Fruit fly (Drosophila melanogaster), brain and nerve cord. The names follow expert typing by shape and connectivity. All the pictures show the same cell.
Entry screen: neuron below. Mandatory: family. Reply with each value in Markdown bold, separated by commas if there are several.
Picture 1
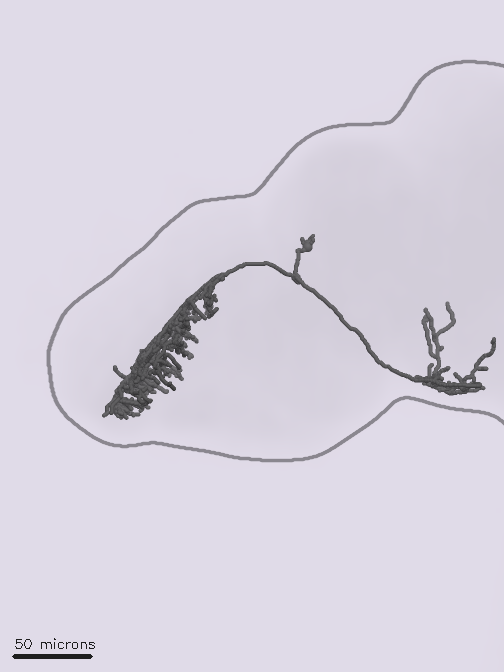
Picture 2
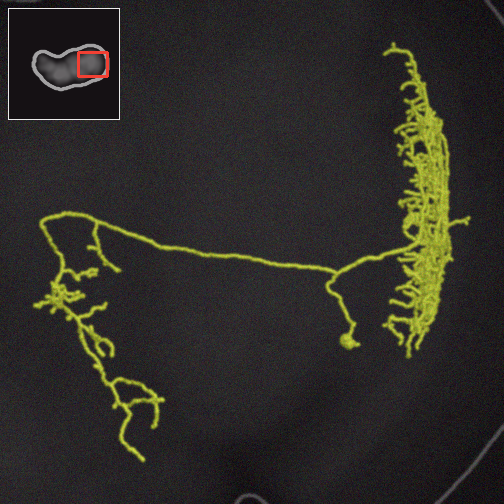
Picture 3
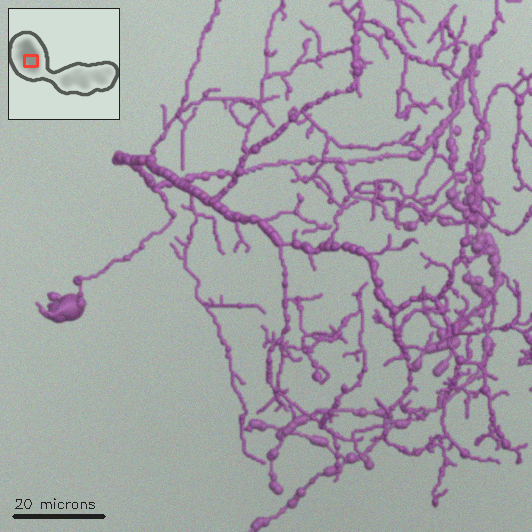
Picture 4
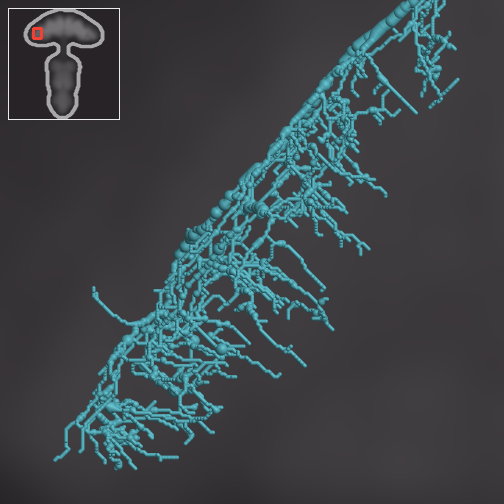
**MeVP**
